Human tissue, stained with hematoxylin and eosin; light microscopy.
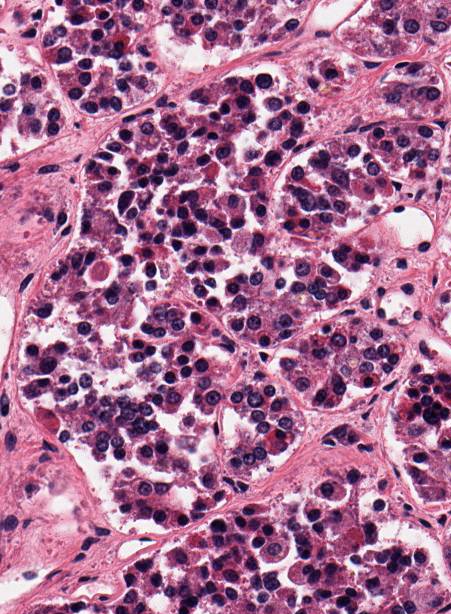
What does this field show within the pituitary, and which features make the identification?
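So this is pars distalis. The nest cells have granular, pink-purple cytoplasm, and scattered ones are a deeper red.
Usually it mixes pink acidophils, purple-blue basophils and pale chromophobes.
No glands or epithelium-lined lumens appear in the nests.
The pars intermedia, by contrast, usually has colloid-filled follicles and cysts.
Between the nests run thin, pink, fibrous septa with a few flattened spindle-shaped nuclei.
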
